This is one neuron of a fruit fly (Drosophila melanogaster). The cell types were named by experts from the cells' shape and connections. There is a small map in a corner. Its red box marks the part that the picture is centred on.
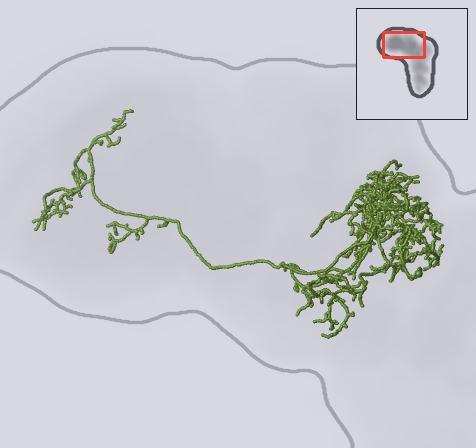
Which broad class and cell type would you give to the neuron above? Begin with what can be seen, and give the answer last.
The cell body can be seen on the right of the picture. The picture shows dozens of branch ends. Its broad class is central-brain intrinsic neuron. It is of cell type AVLP595.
